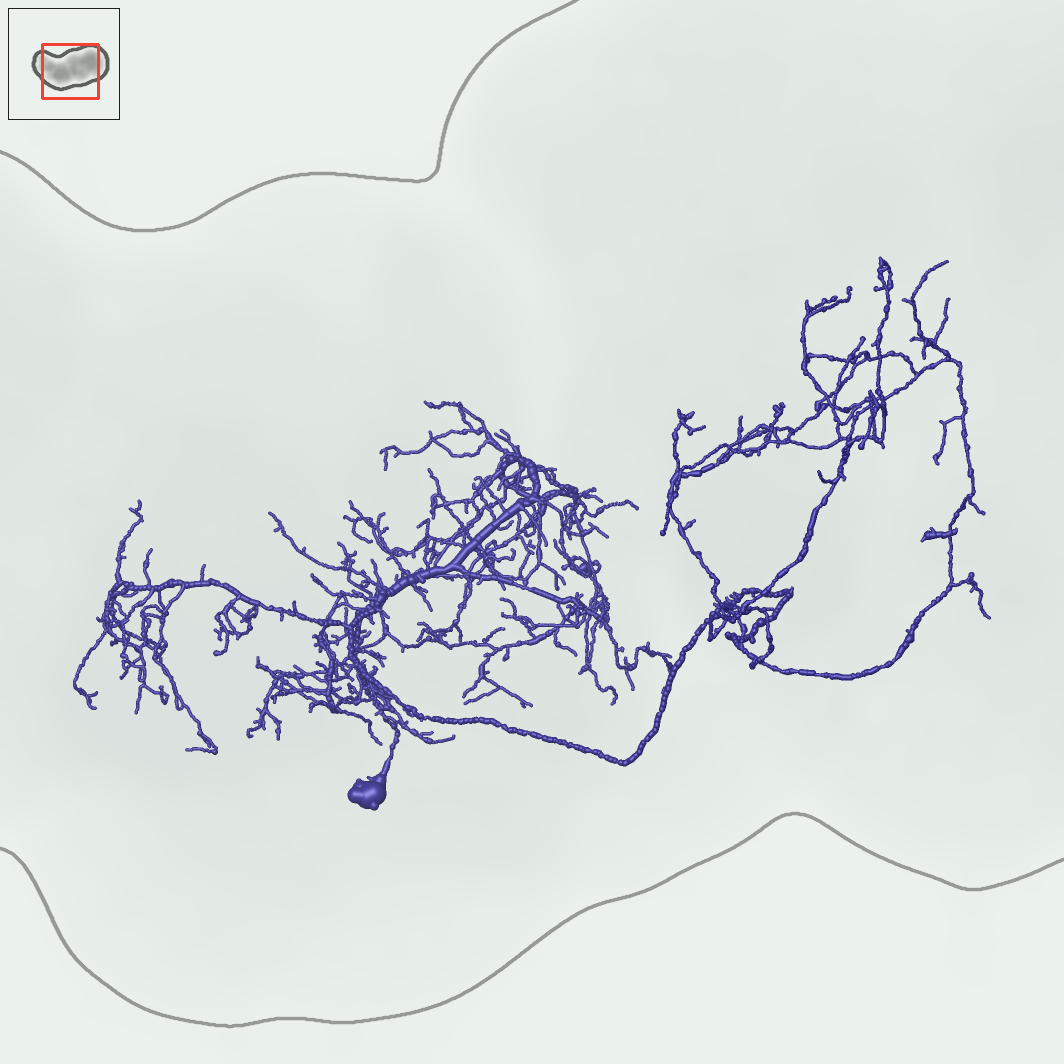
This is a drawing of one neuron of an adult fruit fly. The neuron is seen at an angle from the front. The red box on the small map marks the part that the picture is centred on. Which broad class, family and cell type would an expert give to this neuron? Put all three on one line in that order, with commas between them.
ascending neuron, hemilineage 27X, AN27X011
